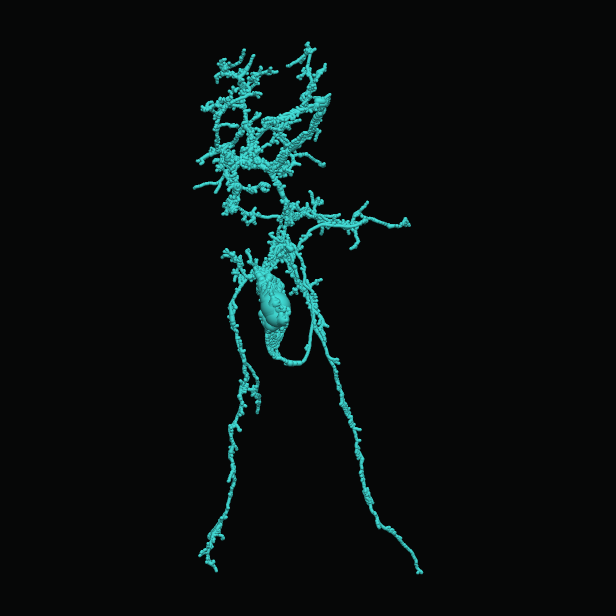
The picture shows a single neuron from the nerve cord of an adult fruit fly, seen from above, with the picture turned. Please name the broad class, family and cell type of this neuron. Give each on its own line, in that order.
nerve-cord intrinsic neuron
hemilineage 19A
IN19A016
